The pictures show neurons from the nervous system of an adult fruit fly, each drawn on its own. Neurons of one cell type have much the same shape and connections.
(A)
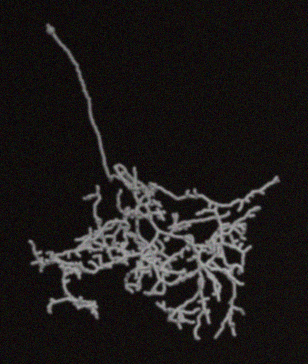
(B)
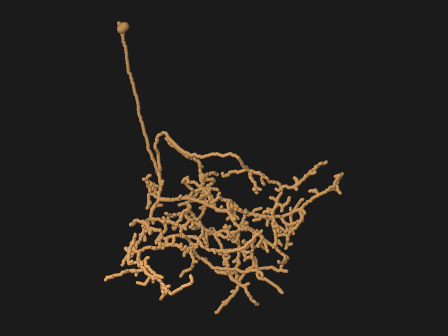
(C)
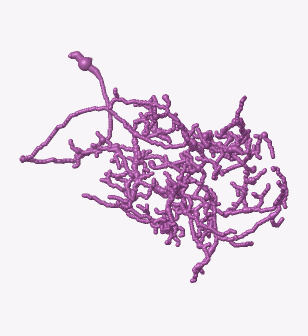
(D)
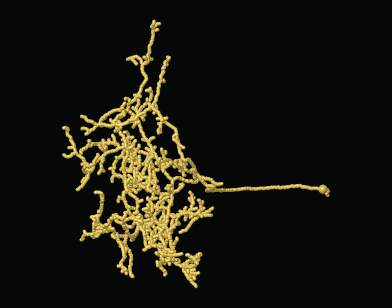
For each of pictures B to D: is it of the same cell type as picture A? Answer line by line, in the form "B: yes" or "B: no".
B: yes
C: no
D: yes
